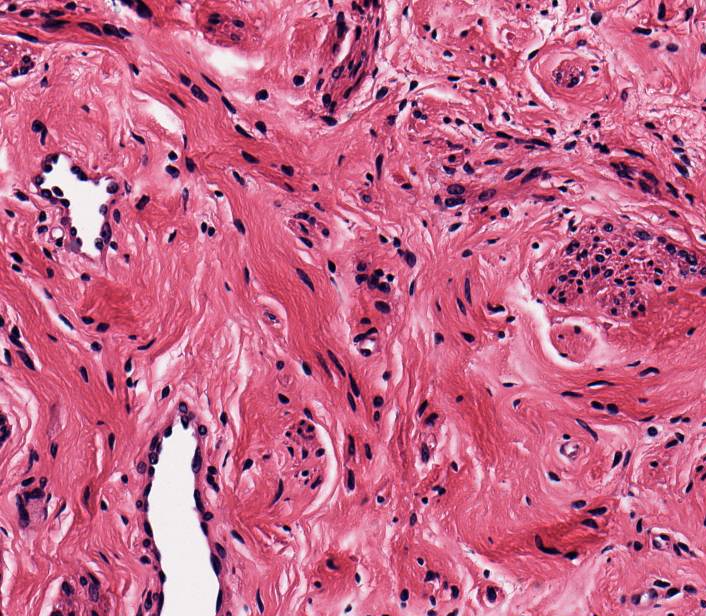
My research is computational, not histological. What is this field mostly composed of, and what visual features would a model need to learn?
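Dense connective tissue occupies almost the whole field as pink fibrous tissue whose bundles interlace in varied directions. The scattered cells between the bundles mostly have elongated, dark, spindle-shaped nuclei.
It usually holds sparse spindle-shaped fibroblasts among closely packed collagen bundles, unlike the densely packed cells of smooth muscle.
A cluster of crowded small dark nuclei lies at the right middle.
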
